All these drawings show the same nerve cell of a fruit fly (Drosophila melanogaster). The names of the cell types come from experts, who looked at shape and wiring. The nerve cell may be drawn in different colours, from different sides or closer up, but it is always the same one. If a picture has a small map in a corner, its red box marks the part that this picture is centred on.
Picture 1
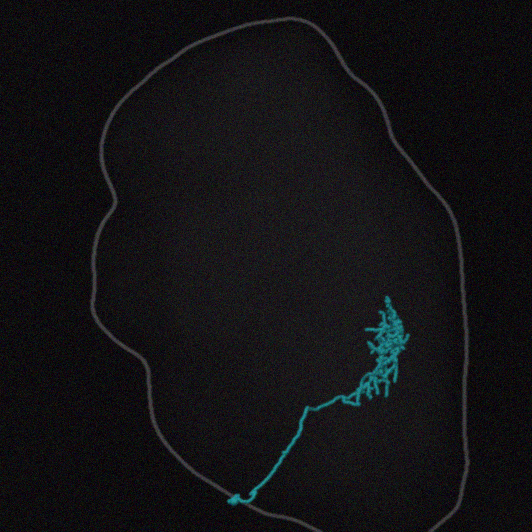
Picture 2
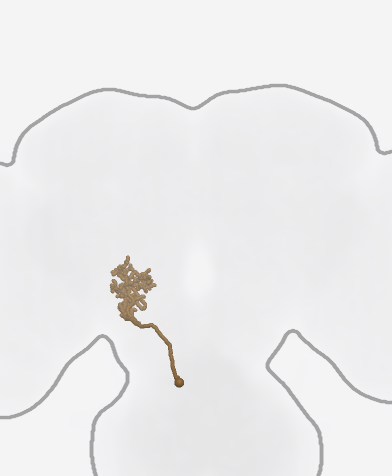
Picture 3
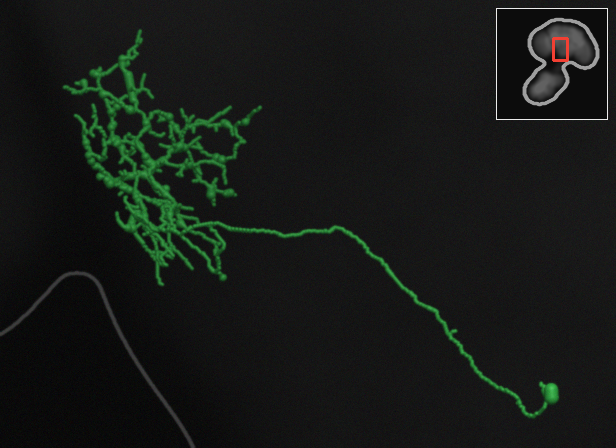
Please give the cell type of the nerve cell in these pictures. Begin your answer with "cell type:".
cell type: CB3740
